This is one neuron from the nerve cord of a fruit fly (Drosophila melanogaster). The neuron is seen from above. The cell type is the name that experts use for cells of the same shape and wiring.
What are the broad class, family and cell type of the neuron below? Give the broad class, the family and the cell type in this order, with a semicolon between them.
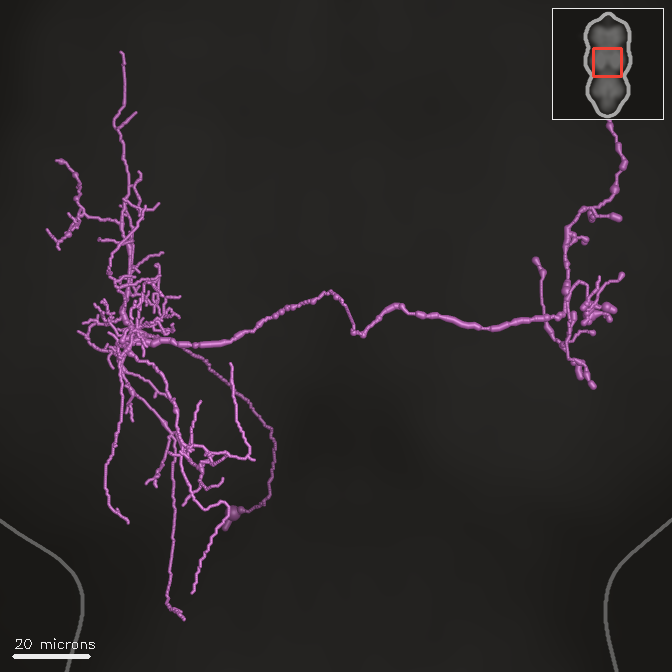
nerve-cord intrinsic neuron; hemilineage 06A; IN06A040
